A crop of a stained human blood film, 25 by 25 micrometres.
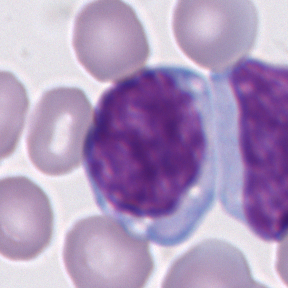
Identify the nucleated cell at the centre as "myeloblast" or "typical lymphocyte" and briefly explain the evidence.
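It's a myeloblast, not a typical lymphocyte.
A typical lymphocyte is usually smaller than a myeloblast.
Here the nucleus alone measures about 13 by 10 micrometres, so size is what I'd go on. The nucleus is one unlobed oval mass, its chromatin dark purple and patchy with paler streaks running through it. The cytoplasm is pale blue, with a few small clear spots near the bottom of the cell.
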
